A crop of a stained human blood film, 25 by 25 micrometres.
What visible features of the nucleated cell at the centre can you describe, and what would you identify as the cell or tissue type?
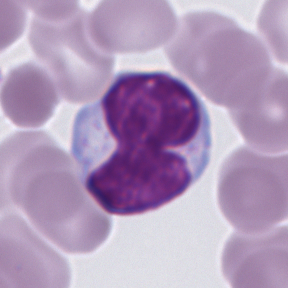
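Round, smooth cell, about 13 micrometres across, without surface projections. Nucleus fills about 70% of the cell's area; no nucleoli visible. Cytoplasm pale greyish blue, widest on the left side, holding sparse, fine pinkish-red dots. Large granular lymphocyte.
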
